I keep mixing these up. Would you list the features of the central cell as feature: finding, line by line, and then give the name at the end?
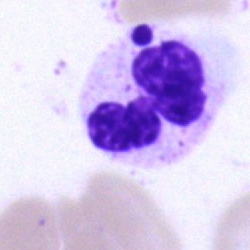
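Chromatin: dense, dark purple, clumped, as far as I can tell
Nucleoli: none that I can make out
Granules: sparse, fine, purplish, in the cytoplasm
Top of nucleus: a small dark purple round body at its edge
Name: segmented neutrophil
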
